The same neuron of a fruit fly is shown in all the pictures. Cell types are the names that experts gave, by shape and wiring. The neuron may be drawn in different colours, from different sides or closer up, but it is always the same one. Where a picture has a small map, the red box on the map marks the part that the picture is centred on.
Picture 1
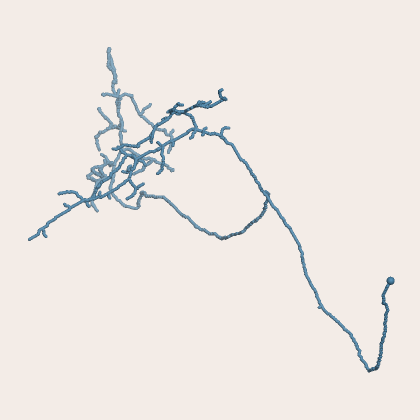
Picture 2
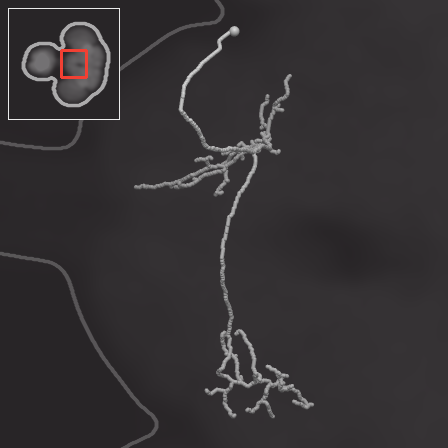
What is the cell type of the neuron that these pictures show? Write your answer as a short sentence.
The cell type is GNG624.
